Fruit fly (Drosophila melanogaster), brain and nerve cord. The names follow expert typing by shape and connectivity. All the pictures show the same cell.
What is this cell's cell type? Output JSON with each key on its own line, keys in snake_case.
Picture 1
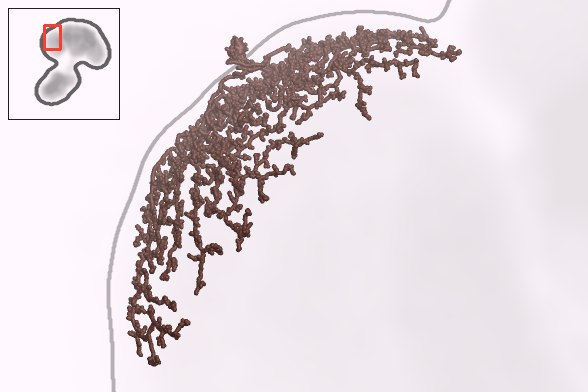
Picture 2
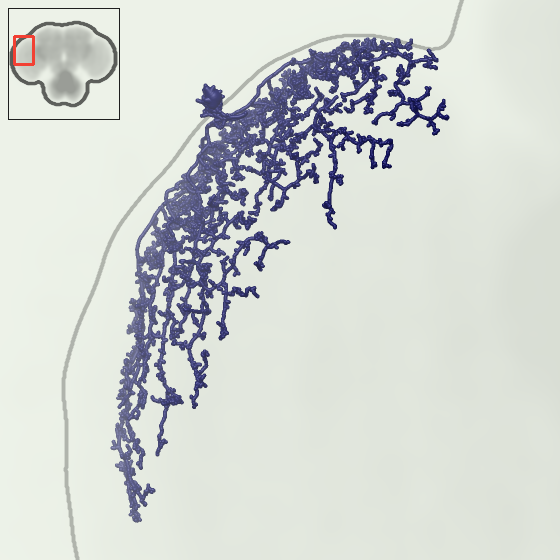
{
 "cell_type": "Dm19"
}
